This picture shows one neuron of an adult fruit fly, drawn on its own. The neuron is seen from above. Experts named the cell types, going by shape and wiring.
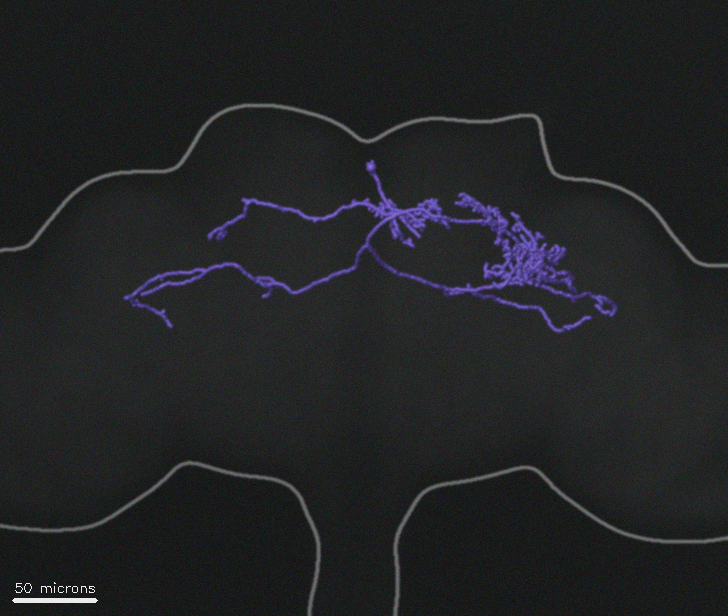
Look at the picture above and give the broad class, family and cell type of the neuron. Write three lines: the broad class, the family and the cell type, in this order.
central-brain intrinsic neuron
hemilineage SMPad1
SIP122m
